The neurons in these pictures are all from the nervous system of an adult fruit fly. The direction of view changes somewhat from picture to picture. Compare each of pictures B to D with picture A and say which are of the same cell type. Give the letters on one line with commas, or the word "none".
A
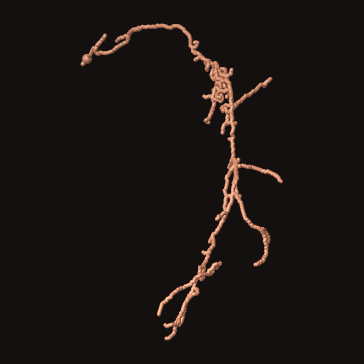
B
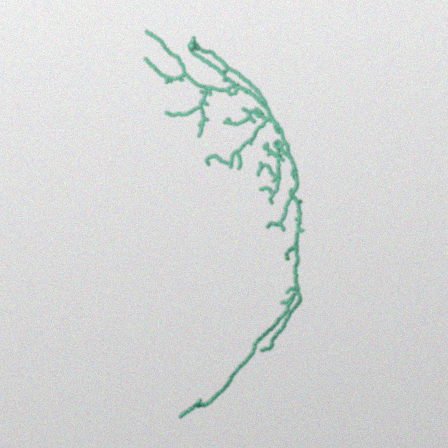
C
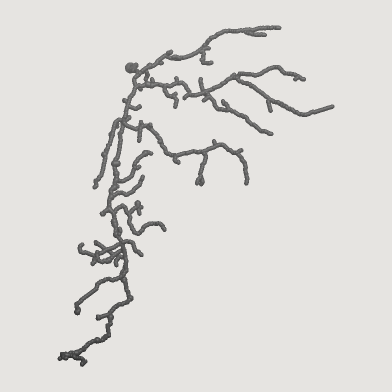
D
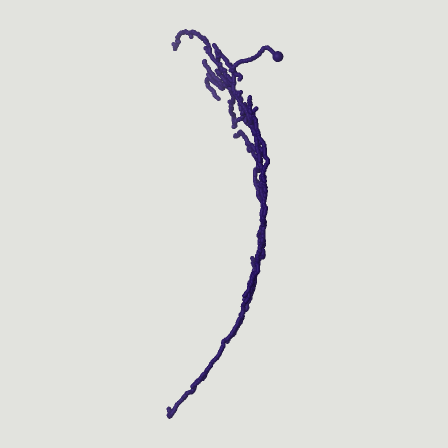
none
